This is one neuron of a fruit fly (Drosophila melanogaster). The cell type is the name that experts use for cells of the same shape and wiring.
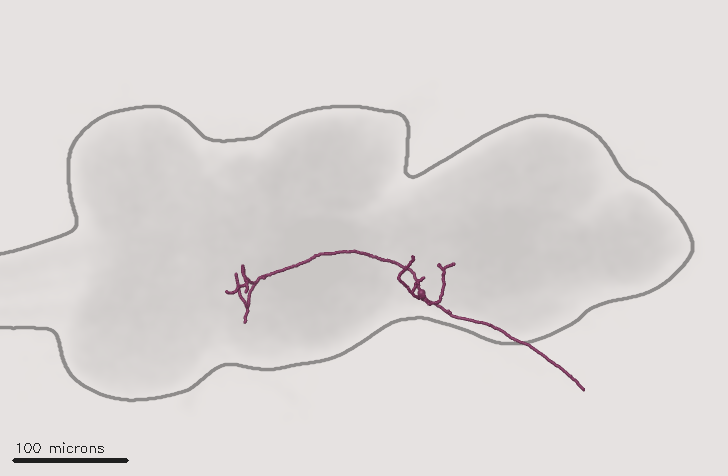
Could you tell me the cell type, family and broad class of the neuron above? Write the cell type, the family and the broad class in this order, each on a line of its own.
SNpp21
class mechanosensory proprioceptive
sensory neuron entering the nerve cord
